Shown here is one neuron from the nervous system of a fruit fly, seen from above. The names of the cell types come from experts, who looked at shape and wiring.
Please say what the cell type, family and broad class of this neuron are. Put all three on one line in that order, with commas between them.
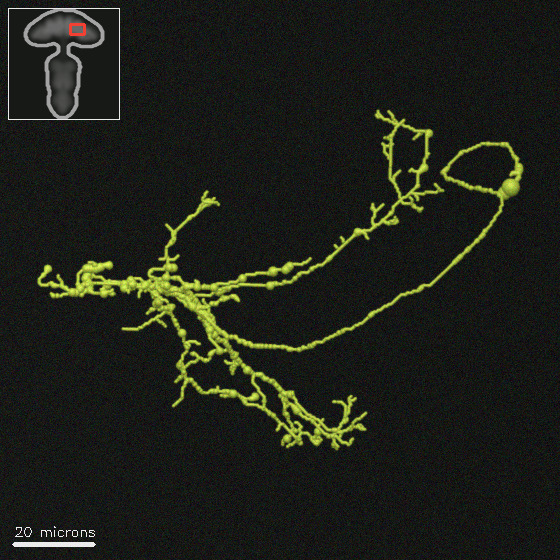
SLP079, hemilineage SLPav2, central-brain intrinsic neuron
